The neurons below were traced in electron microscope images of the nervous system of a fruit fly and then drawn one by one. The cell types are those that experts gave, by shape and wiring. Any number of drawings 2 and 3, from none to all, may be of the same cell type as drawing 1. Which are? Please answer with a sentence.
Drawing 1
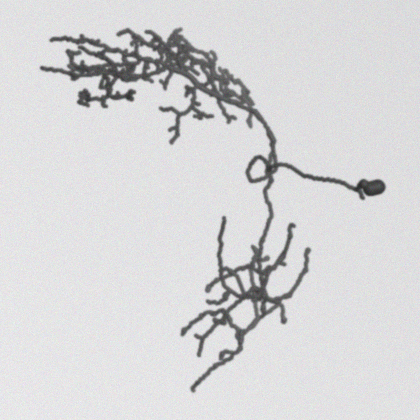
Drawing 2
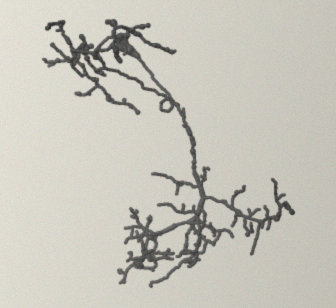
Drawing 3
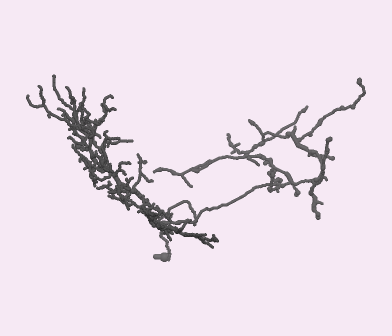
Drawing 2 and drawing 3 are of the same cell type.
